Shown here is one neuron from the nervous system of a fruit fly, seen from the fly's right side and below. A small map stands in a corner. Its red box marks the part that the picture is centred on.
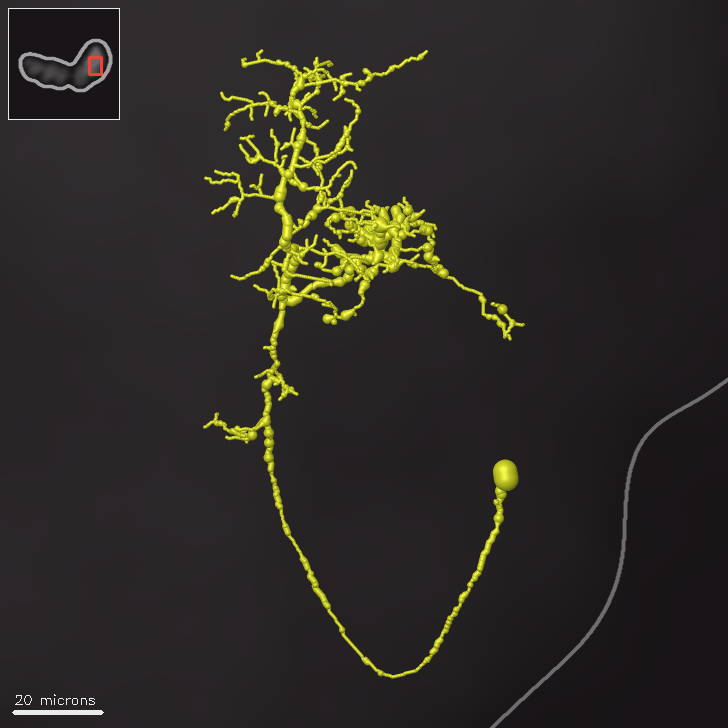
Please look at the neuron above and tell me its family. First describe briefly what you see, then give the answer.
From top to bottom in the picture it spans about 140 microns. Dozens of branch ends can be seen. It is a central-brain intrinsic neuron. Its family is hemilineage MD3.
